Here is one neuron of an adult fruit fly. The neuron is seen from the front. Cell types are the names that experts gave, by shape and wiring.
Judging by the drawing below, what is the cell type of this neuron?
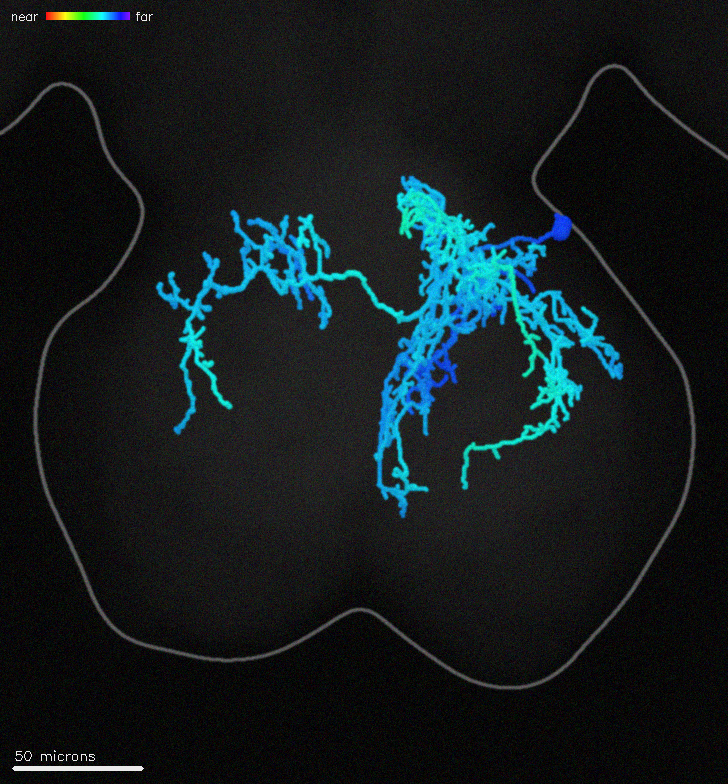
INXXX115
